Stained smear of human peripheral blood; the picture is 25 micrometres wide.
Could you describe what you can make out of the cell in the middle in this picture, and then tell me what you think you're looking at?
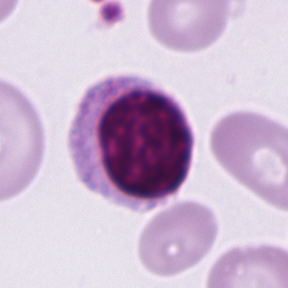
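This one's roughly round, and its nucleus is round too, with no lobes or deep indentation. The chromatin is dense, dark purple and coarsely clumped, and there aren't any vacuoles in the cytoplasm. That's a large granular lymphocyte.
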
